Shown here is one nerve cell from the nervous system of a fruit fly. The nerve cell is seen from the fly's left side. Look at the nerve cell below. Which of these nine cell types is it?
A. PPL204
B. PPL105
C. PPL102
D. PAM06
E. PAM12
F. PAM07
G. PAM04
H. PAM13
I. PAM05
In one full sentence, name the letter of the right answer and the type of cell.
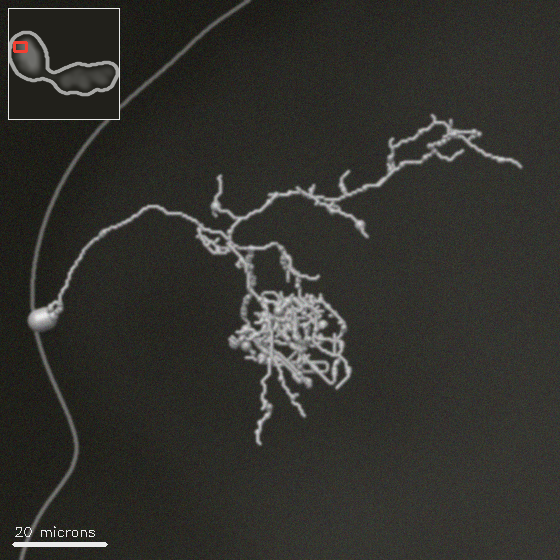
The neuron belongs to the cell type PAM05, given as option I.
